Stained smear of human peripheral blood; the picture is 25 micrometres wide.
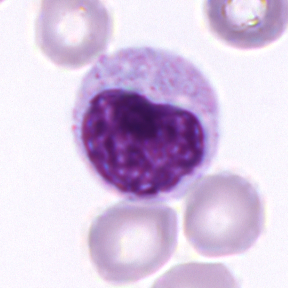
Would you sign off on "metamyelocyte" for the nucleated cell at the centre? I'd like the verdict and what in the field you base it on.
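Metamyelocyte suits this cell well. The deciding point is the fine, dust-like reddish granules scattered through the cytoplasm.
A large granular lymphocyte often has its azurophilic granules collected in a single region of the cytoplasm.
This scattered pattern speaks against large granular lymphocyte. The cell is about 13 micrometres across.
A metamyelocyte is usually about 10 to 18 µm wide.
No distinct nucleoli stand out, which would fit both names.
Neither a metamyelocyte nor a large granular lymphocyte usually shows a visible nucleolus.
The nucleus is broad and kidney-like, with a shallow notch in its upper edge; it measures about 11 by 9 micrometres, fills about 60% of the cell's area and lies toward the bottom of the cell. The outline is round and smooth.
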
